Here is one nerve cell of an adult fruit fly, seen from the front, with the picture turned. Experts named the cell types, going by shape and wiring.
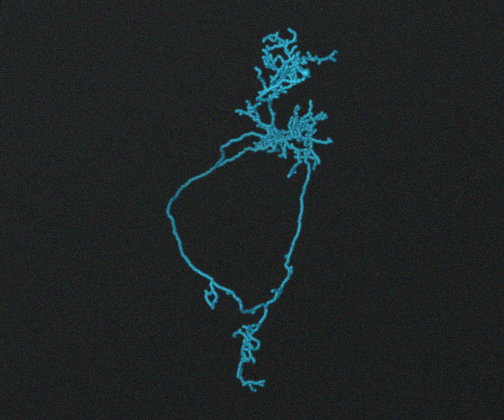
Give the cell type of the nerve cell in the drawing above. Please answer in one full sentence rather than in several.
To the cell type AVLP042 belongs this nerve cell.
